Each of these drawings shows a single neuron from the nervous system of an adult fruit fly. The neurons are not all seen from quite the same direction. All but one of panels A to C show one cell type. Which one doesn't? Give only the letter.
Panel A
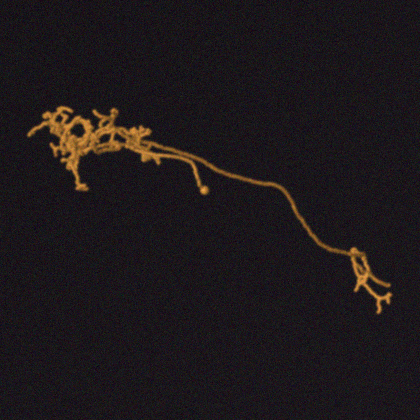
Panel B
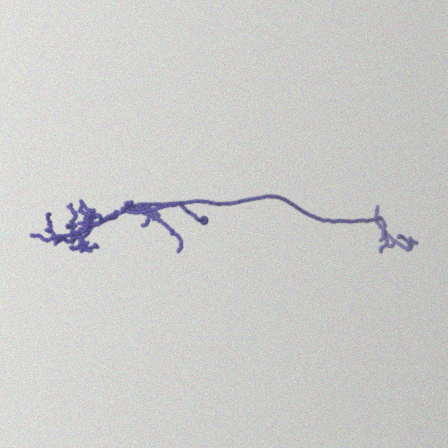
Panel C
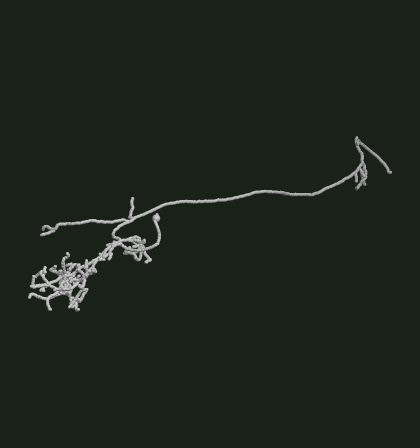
B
